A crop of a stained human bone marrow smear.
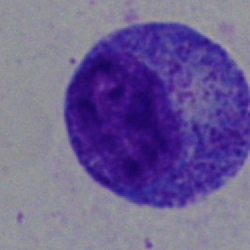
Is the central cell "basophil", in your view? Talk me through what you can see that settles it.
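Basophil does not fit; this cell is a promyelocyte. Outline round and smooth. Nucleus off-centre toward the left, staining deep purple. Cytoplasm plentiful, filling the right part of the cell and crowded with purple granules. Paler cytoplasmic area just right of the nucleus.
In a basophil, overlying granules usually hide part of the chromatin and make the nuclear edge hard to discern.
Here the granule-crowded cytoplasm lies to the right of the nucleus.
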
